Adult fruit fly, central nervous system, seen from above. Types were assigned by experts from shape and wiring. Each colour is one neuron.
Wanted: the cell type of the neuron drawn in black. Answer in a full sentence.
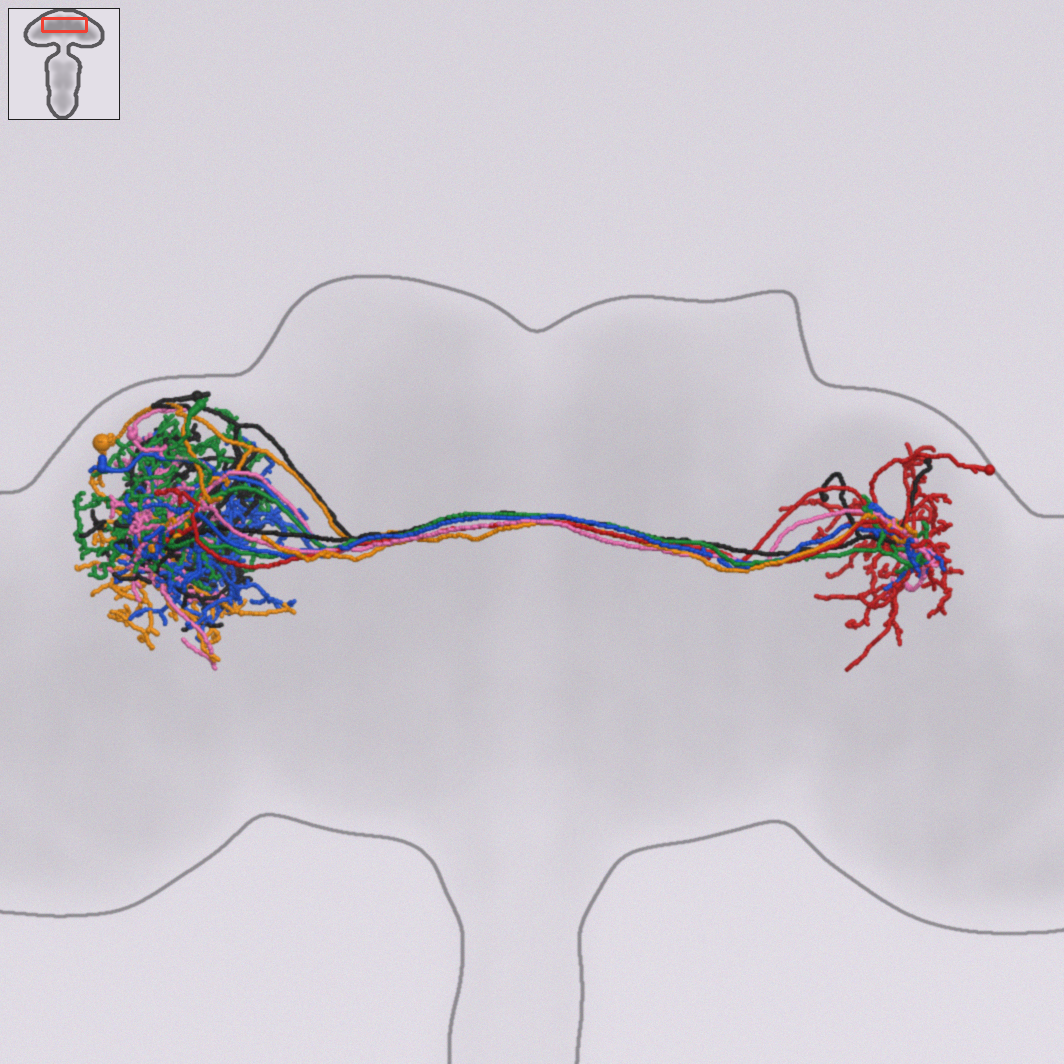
The cell type is AVLP412.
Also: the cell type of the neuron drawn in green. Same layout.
The cell type is AVLP235.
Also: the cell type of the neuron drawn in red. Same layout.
The cell type is CB1652.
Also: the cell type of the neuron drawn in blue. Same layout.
The cell type is AVLP234.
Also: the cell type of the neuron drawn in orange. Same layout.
The cell type is AVLP306.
